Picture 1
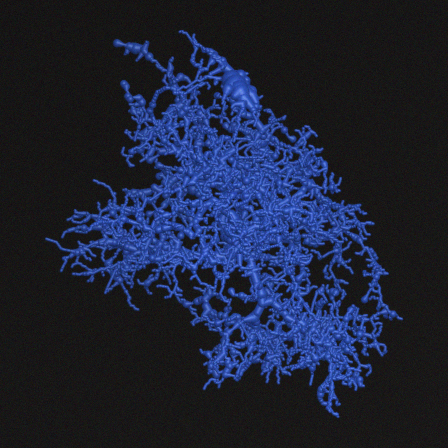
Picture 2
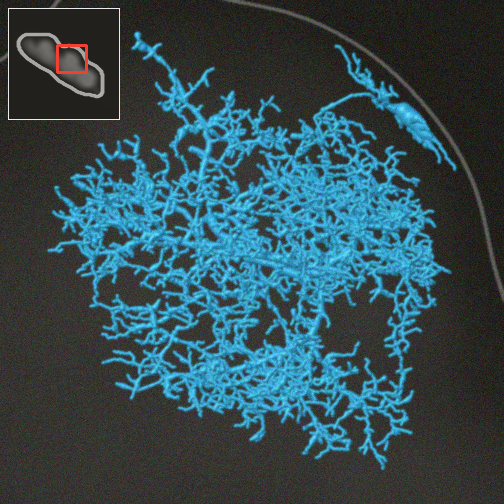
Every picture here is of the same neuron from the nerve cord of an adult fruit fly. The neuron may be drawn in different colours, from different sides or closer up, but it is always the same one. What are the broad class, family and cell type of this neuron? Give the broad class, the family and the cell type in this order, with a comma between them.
nerve-cord intrinsic neuron, hemilineage 13A, IN13A001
